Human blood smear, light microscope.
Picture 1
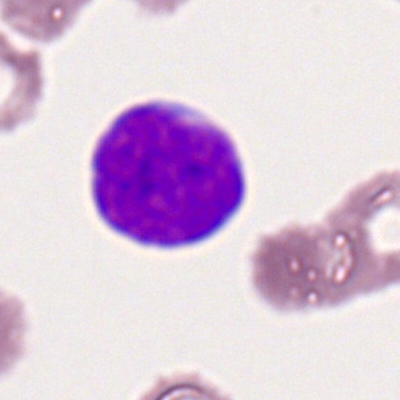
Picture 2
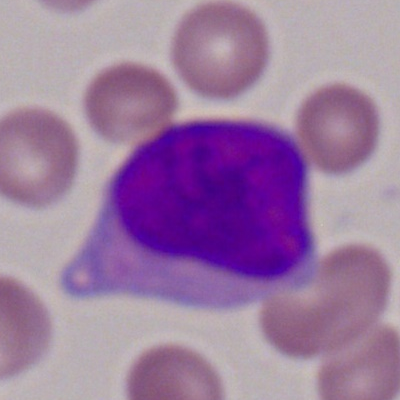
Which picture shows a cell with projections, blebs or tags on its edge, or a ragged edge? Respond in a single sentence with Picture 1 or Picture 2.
The edge of the cell in picture 2 is rough.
